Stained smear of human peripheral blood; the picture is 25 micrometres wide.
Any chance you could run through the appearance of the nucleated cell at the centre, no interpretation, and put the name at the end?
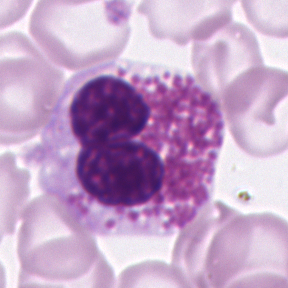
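You can see the nucleus sitting in the left half, with dense, dark purple chromatin. The granules are coarse, round and of fairly even size, and they're packed most densely in the right half. It's an eosinophil.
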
